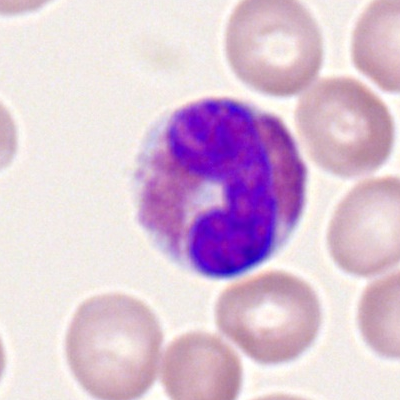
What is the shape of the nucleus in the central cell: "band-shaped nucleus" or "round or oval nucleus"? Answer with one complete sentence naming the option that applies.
A nucleus drawn out into a curved band, without separate lobes, is seen in this cell.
